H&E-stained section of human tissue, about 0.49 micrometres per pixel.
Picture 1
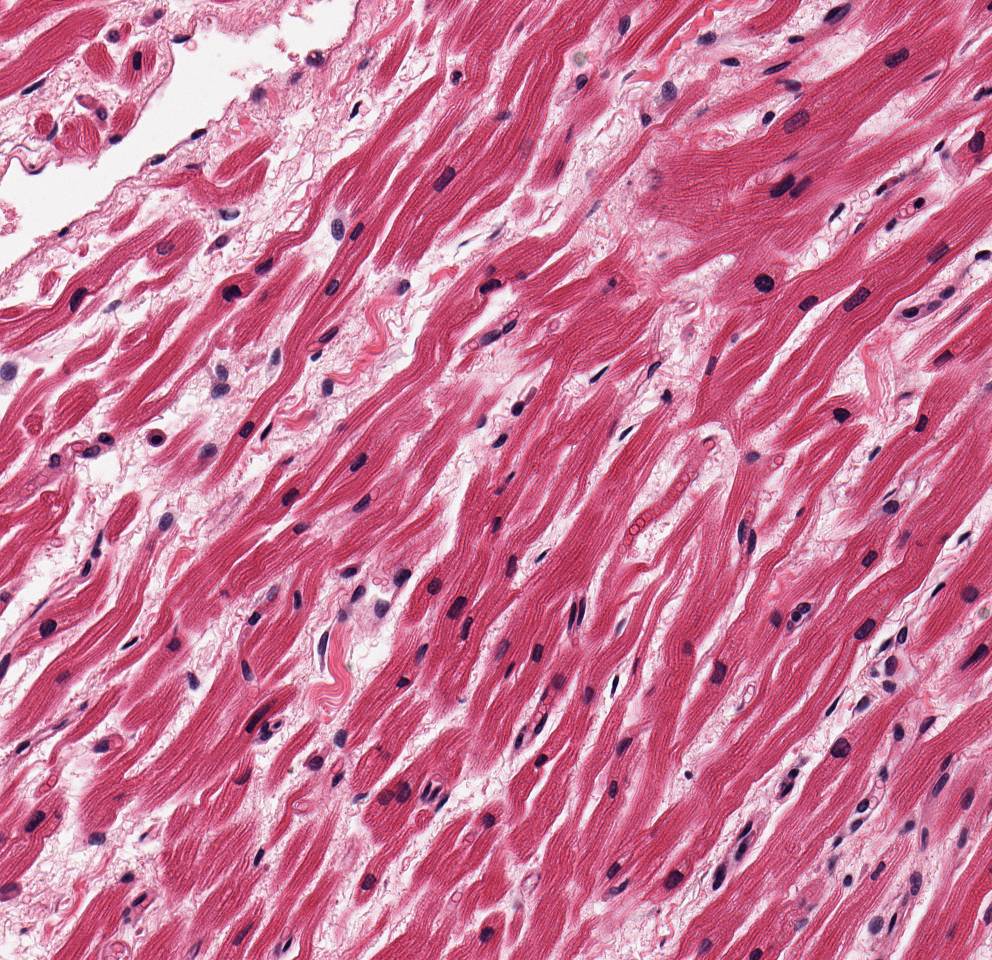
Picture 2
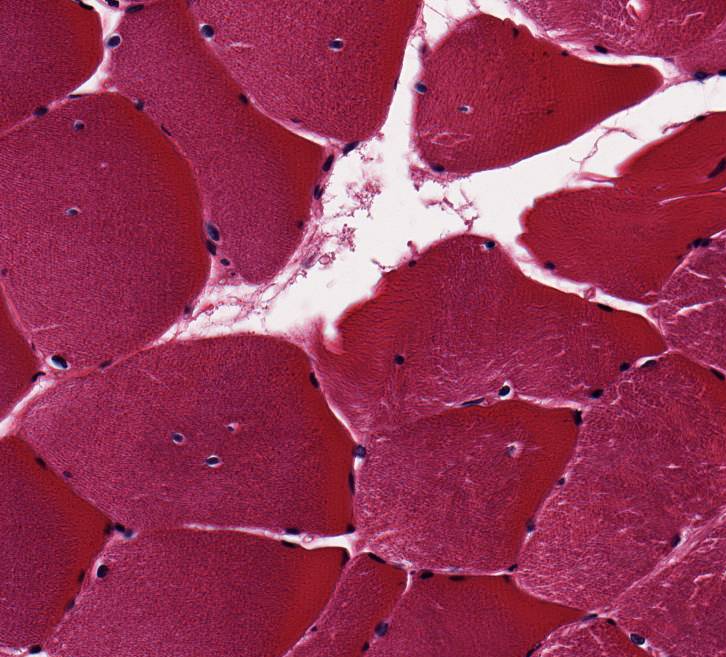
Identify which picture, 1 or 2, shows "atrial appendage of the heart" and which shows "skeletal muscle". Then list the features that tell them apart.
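Picture 1 shows the atrial appendage of the heart, and picture 2 shows skeletal muscle. In picture 1 the muscle fibres branch and join neighbouring fibres to form a network, whereas picture 2 consists of closely packed, angular polygonal fibres cut in cross section.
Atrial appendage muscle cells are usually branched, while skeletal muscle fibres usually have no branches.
The oval nuclei in picture 1 lie centrally within the fibres; in picture 2 most nuclei are small, dark and flattened and sit at the fibre edges.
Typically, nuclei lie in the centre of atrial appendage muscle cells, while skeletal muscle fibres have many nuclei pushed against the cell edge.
Small capillaries containing red blood cells run between the fibres in picture 1. No fat cells are seen among the fibres of picture 2.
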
